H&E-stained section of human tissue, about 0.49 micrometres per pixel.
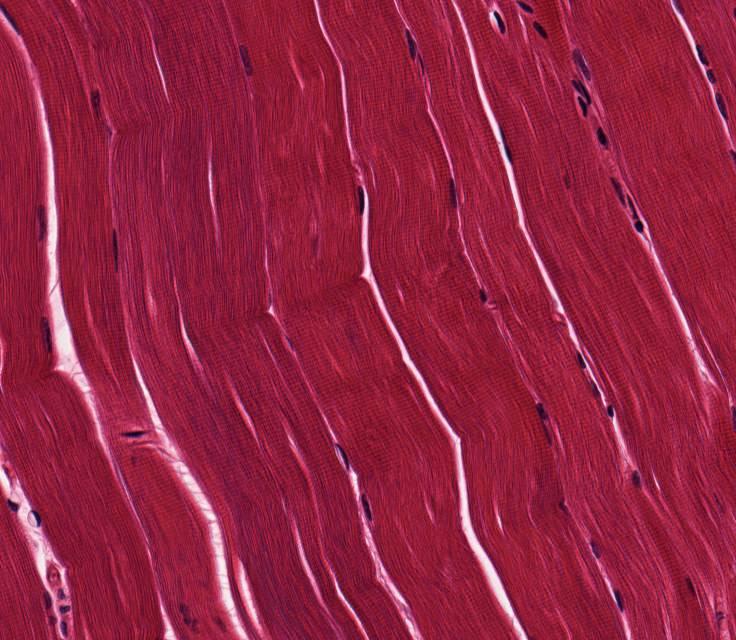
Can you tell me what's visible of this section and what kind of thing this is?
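The nuclei here are dark, flattened and elongated, sitting at the edges of the fibres. The fibre cytoplasm takes a deep red stain, and fine lines of myofibrils run the length of each fibre. Between the fibres there's only scant connective tissue, with few nuclei. This is skeletal muscle.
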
